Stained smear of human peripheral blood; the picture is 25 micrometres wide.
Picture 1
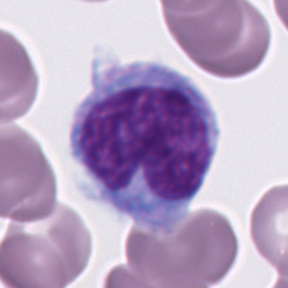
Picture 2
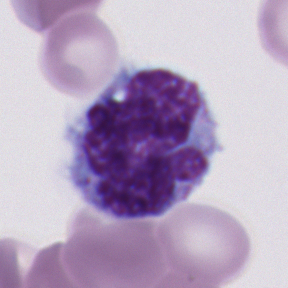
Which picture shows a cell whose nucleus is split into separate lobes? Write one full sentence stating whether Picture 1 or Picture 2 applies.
In Picture 2 the cell's nucleus is segmented rather than one mass.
